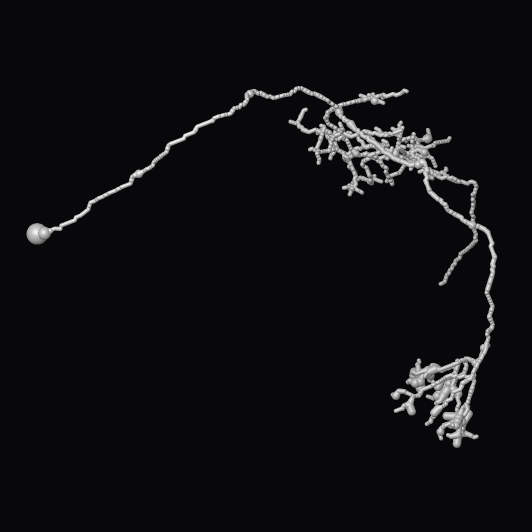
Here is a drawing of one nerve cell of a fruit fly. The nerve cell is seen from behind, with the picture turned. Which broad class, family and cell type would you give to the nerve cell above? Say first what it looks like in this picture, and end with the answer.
The cell body is on the left of the picture. Dozens of branch ends can be seen. Its broad class is central-brain intrinsic neuron. The name of its family is class CX. It is of cell type hDeltaK.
